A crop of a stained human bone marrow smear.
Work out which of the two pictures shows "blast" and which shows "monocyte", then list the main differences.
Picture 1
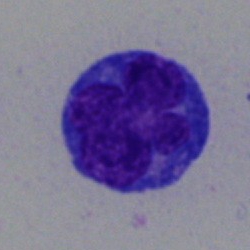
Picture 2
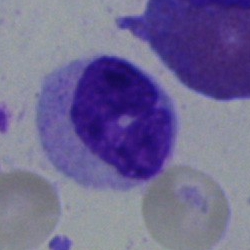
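To my eye, picture 1 shows a blast and picture 2 a monocyte. The plainest difference is how much cytoplasm each has. In picture 1 the nucleus fills most of the cell and leaves only a narrow rim, whereas in picture 2 the cytoplasm forms a broad crescent on the left side of the nucleus.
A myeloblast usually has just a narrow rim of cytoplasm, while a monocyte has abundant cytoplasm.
The colour differs too: deep blue in the blast, pale lilac-blue in the monocyte. The monocyte's nucleus sits off-centre toward the right, and its chromatin is dark purple and coarsely clumped. No clear vacuoles show in its cytoplasm. Both outlines are round, the monocyte's with a smooth edge, and no other cell touches the blast.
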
